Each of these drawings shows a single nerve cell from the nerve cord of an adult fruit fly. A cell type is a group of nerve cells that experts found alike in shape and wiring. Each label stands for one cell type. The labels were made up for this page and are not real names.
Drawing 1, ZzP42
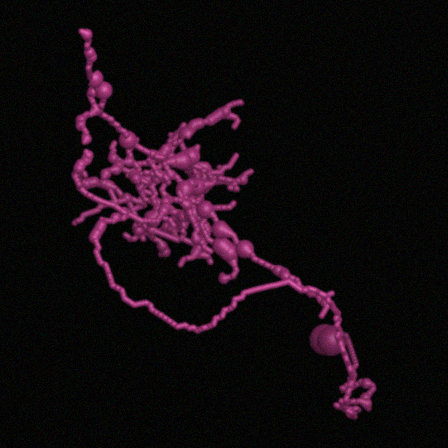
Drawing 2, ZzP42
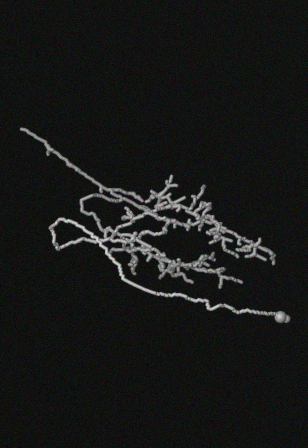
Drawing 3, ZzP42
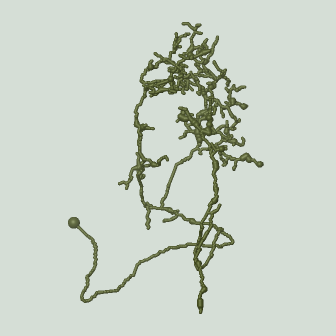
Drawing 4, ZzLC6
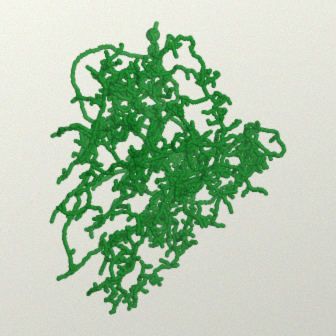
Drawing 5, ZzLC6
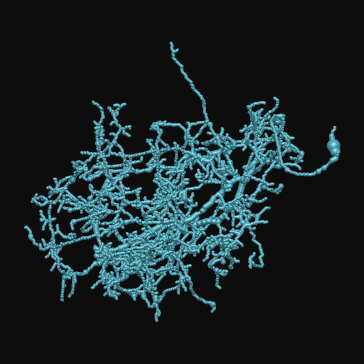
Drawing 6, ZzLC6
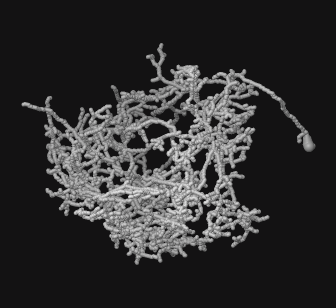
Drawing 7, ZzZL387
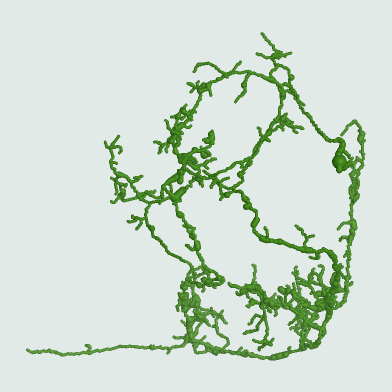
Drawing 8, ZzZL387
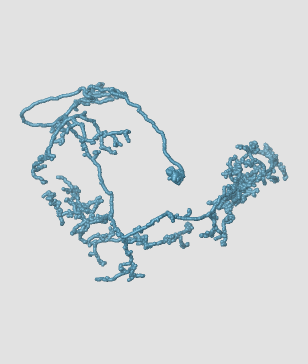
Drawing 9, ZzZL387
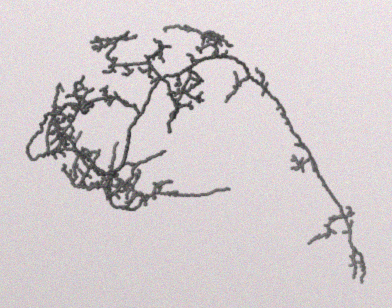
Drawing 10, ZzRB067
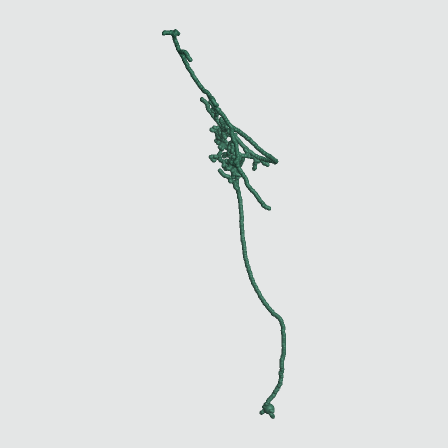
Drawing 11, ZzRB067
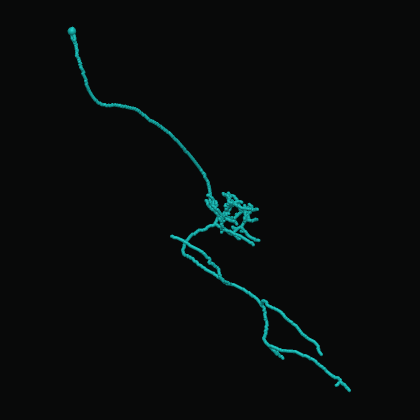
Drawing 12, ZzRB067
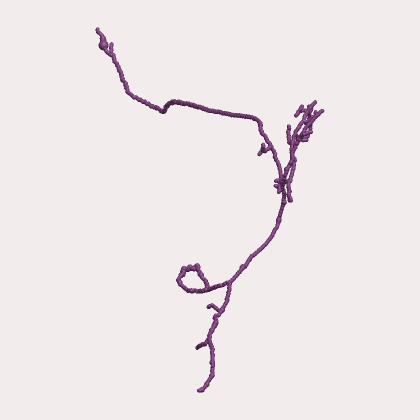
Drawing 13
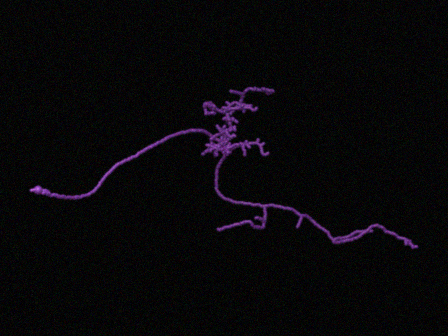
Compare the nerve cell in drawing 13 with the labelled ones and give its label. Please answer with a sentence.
It belongs to ZzRB067.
